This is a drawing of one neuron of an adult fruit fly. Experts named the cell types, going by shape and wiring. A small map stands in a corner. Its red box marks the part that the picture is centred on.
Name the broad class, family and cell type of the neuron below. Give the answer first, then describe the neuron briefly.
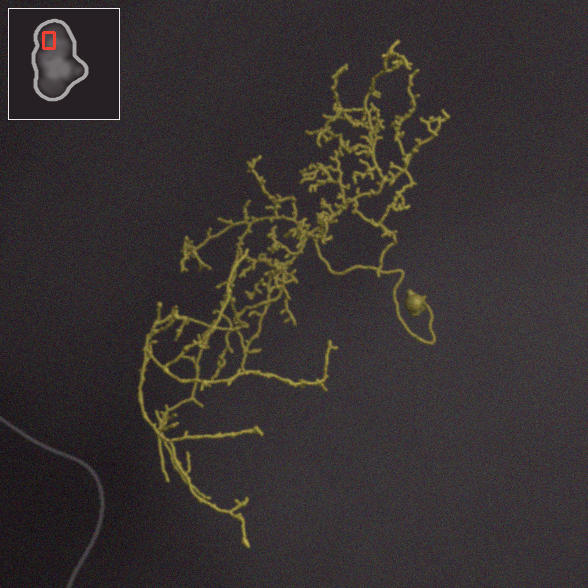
This is an optic-lobe intrinsic neuron. Its family is LPi. Its cell type is LPi4a. The picture shows dozens of branch ends. As drawn here it is taller than it is wide.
